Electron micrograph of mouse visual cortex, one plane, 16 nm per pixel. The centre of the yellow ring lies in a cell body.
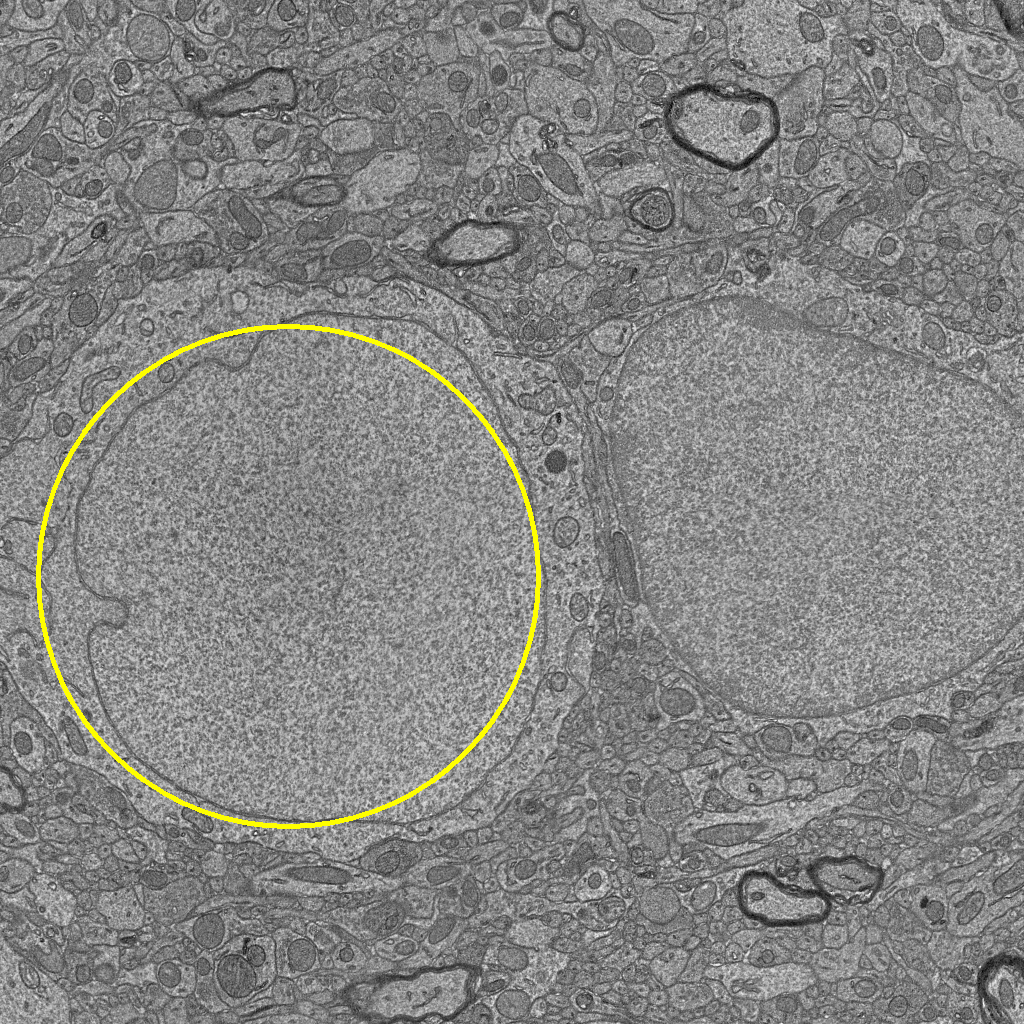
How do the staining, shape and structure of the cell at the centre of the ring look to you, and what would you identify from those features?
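The nucleus is round and lies entirely within the picture. Its chromatin is fine and evenly distributed, without dense clumps along the envelope. The cytoplasmic rim shows no stacked rough endoplasmic reticulum. A second large pale nucleus lies close by on the right. This is an excitatory neuron.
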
